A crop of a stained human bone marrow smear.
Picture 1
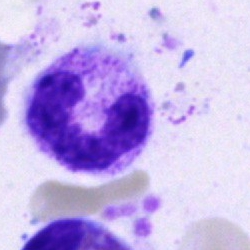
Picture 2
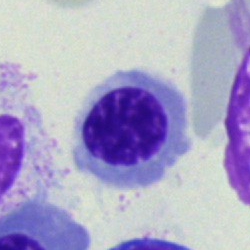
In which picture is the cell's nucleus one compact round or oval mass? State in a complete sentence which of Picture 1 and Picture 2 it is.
Picture 2 shows a cell whose nucleus forms a single compact round or oval shape.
